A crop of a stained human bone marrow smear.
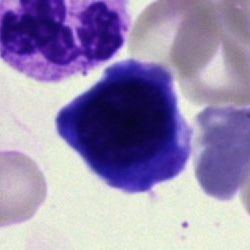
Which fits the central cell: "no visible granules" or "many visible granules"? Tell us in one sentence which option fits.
There are no visible granules in its cytoplasm.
